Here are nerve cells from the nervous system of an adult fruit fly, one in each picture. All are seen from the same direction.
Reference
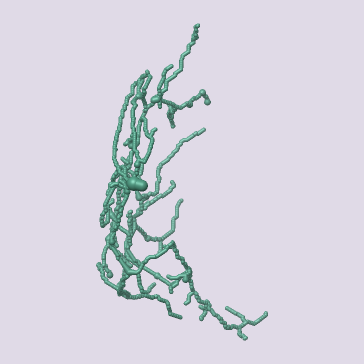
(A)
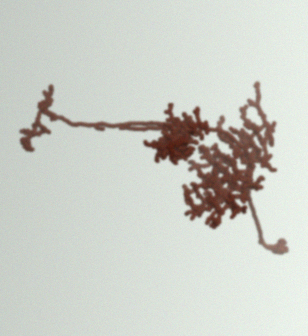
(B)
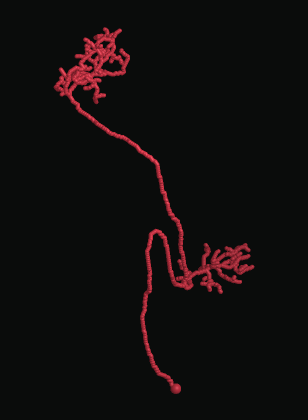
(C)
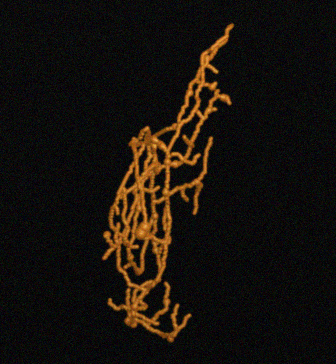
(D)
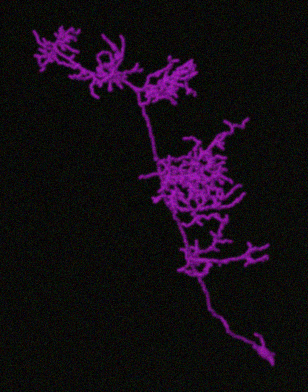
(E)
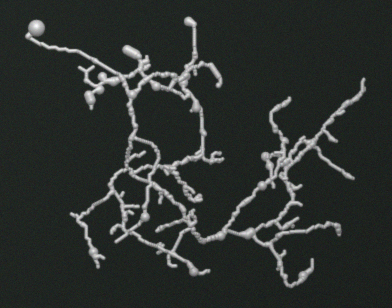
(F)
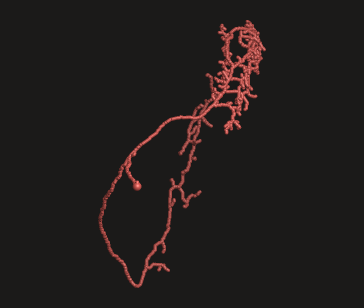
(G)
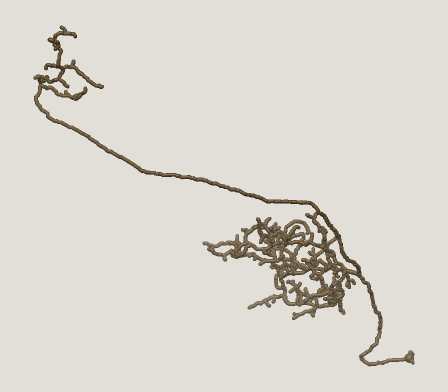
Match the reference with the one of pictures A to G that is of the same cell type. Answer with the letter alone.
C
